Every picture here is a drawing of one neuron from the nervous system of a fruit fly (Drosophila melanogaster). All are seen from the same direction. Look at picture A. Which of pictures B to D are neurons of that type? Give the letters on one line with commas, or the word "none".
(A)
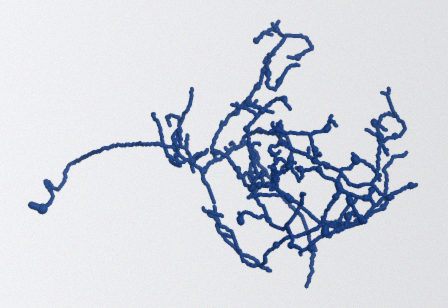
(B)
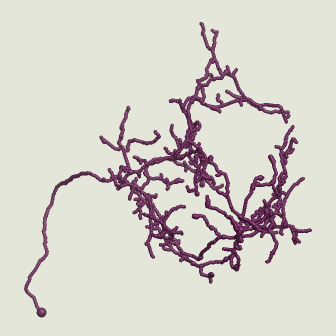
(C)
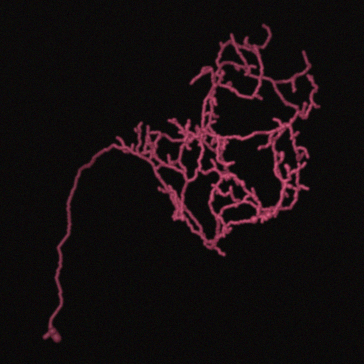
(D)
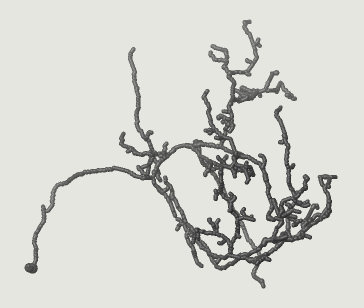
B, C, D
